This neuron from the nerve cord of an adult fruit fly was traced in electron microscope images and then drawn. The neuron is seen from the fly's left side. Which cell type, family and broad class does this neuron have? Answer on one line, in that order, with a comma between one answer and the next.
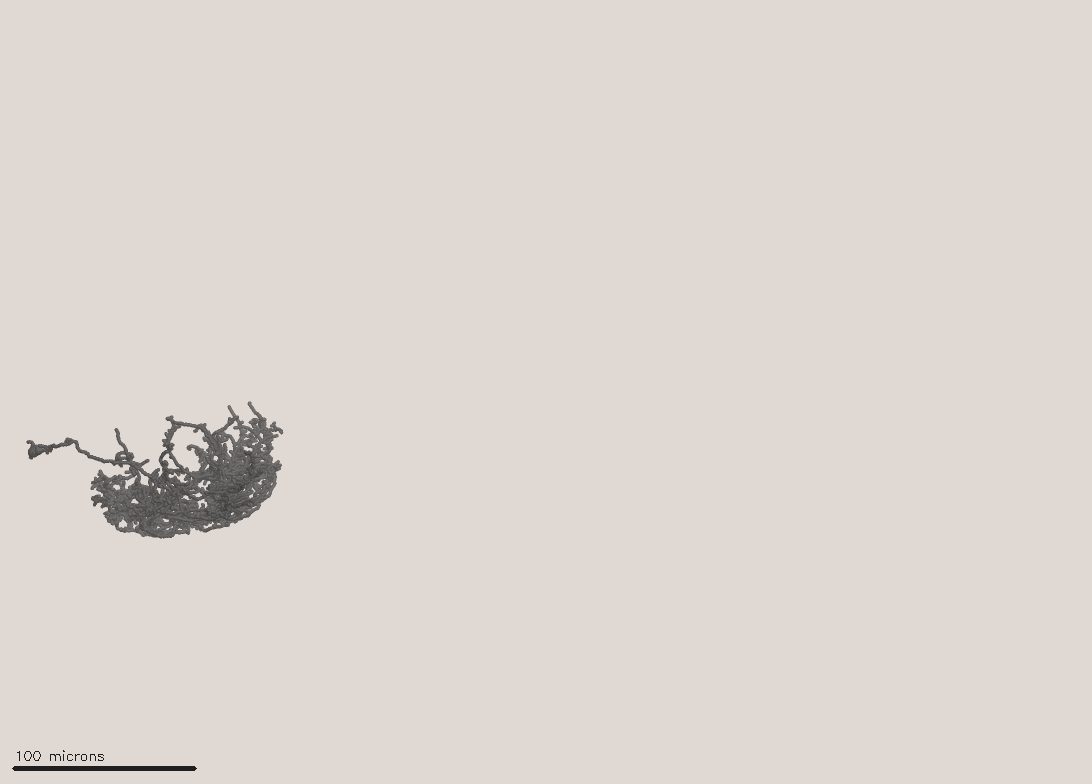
IN09B005, hemilineage 09B, nerve-cord intrinsic neuron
